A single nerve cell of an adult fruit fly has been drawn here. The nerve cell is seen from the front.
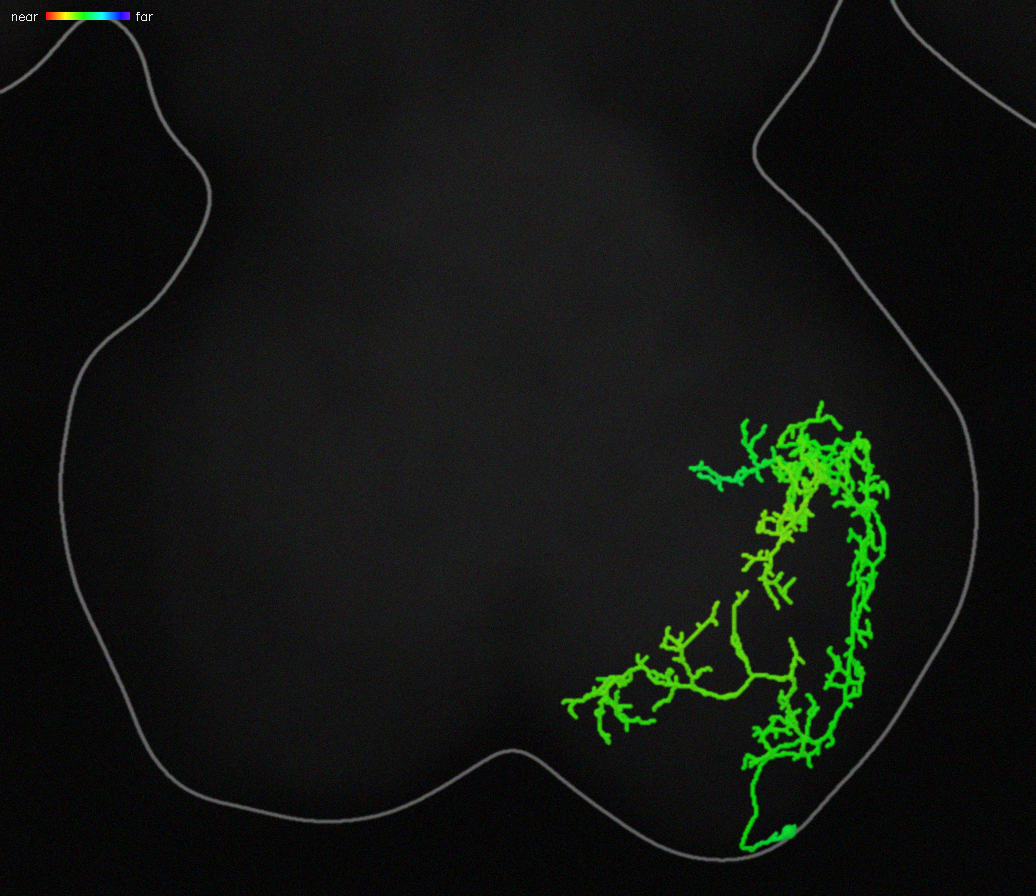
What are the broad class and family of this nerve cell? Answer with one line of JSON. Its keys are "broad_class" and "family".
{"broad_class": "nerve-cord intrinsic neuron", "family": "hemilineage 13A"}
